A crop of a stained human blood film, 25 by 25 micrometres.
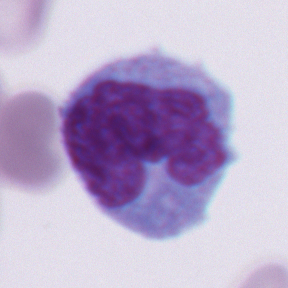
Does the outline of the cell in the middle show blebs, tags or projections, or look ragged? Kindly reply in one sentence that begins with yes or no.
Yes, projections, blebs or tags, or a frayed edge, mark the outline of the cell.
